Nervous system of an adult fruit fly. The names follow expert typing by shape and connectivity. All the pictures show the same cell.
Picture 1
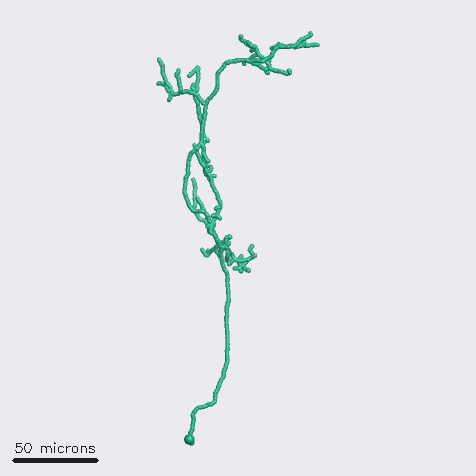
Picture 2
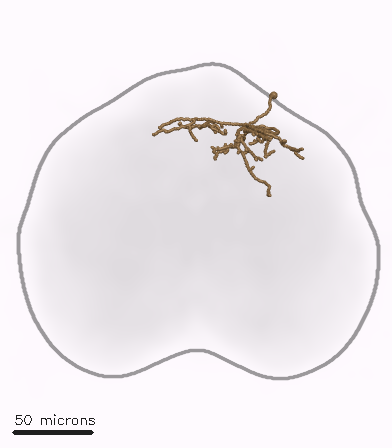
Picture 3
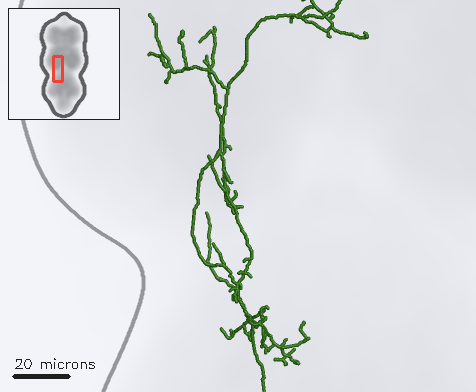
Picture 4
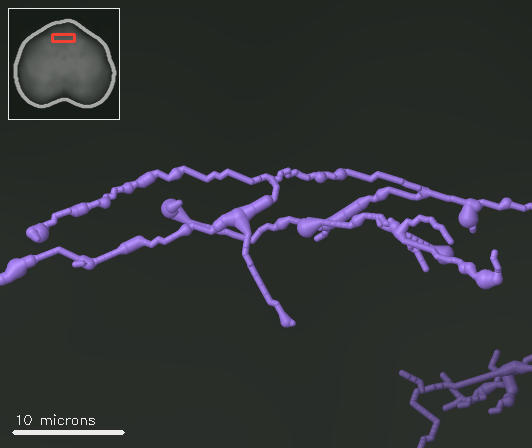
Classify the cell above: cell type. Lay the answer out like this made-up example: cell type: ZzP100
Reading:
cell type: IN03B091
